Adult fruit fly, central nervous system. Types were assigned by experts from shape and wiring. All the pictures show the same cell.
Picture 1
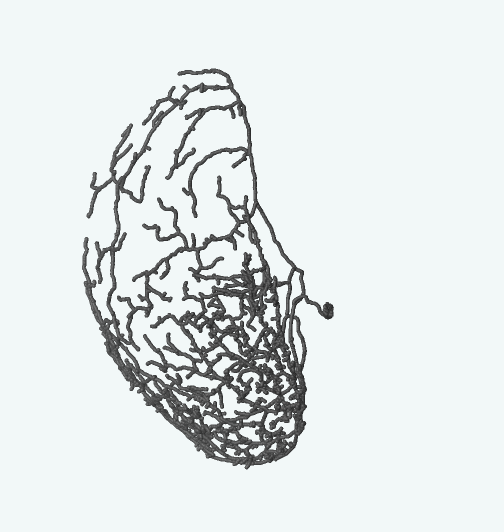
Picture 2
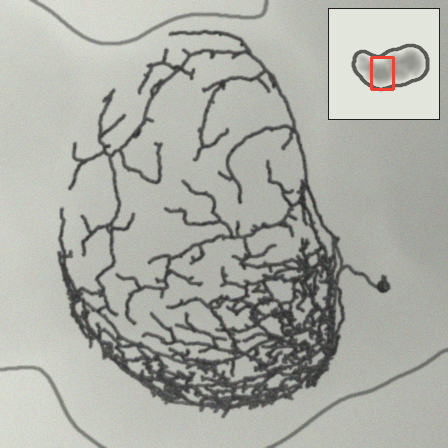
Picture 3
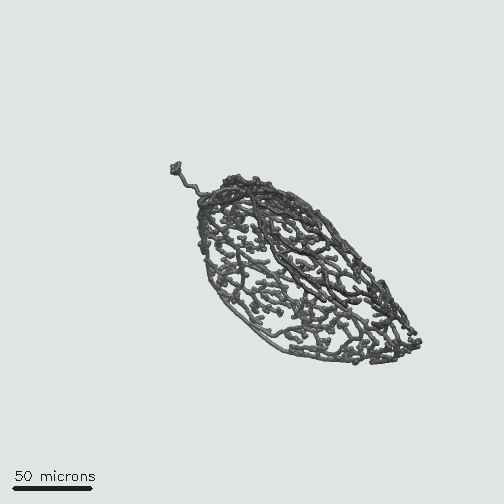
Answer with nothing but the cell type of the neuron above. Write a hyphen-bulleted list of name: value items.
- cell type: Cm33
